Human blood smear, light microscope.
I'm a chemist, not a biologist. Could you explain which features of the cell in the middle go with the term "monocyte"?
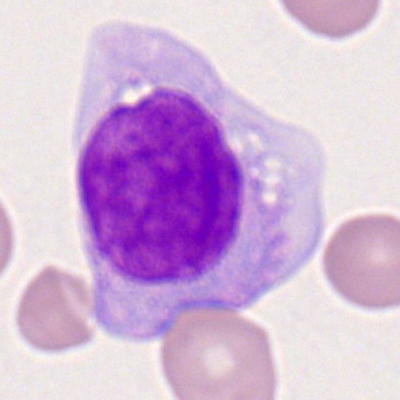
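What fits a monocyte are the several small clear vacuoles lying in the cytoplasm to the right of the nucleus.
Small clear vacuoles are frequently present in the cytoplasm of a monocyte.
Beyond that, the nucleus sits toward the left side of the cell. The chromatin is dark purple and patchy, and the cytoplasm is pale grey-blue.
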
